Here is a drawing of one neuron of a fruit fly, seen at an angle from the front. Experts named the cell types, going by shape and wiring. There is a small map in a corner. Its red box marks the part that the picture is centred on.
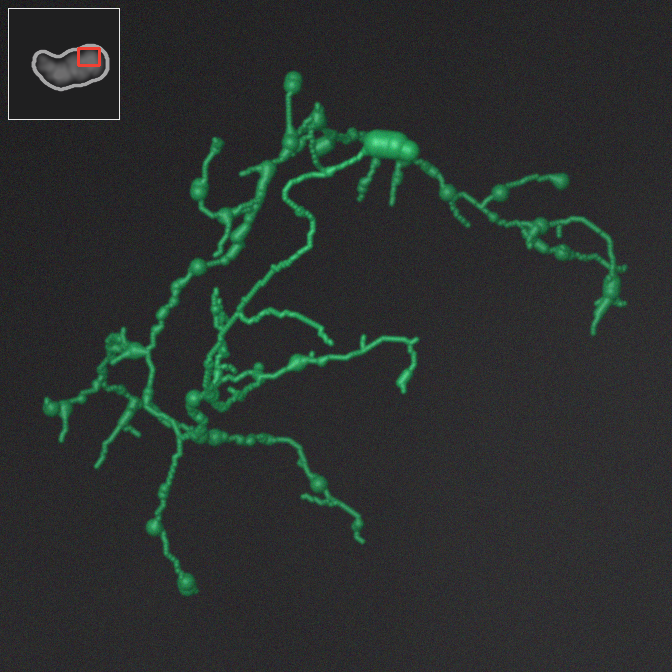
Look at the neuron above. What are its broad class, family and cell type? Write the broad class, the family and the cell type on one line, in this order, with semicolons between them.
central-brain intrinsic neuron; hemilineage SMPad2; CB1368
